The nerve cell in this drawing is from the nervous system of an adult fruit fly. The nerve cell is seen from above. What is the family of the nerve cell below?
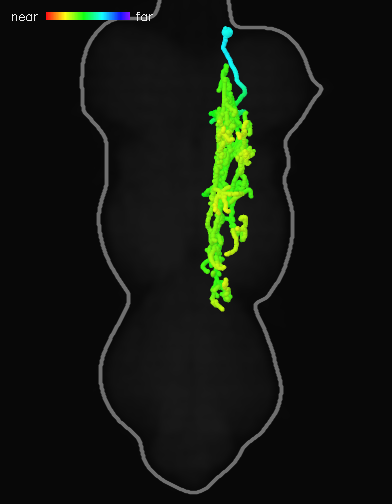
hemilineage 07B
